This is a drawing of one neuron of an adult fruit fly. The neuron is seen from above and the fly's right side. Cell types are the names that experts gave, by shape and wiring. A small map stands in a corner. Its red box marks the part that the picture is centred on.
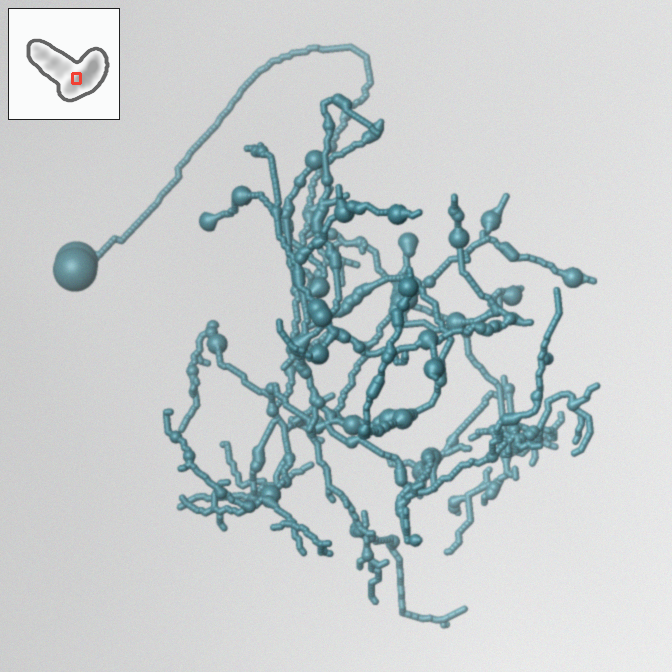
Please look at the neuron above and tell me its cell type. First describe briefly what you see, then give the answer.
Its cell body lies on the left of the picture. The picture shows dozens of branch ends. Its broad class is central-brain intrinsic neuron. Its cell type is CB1219.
